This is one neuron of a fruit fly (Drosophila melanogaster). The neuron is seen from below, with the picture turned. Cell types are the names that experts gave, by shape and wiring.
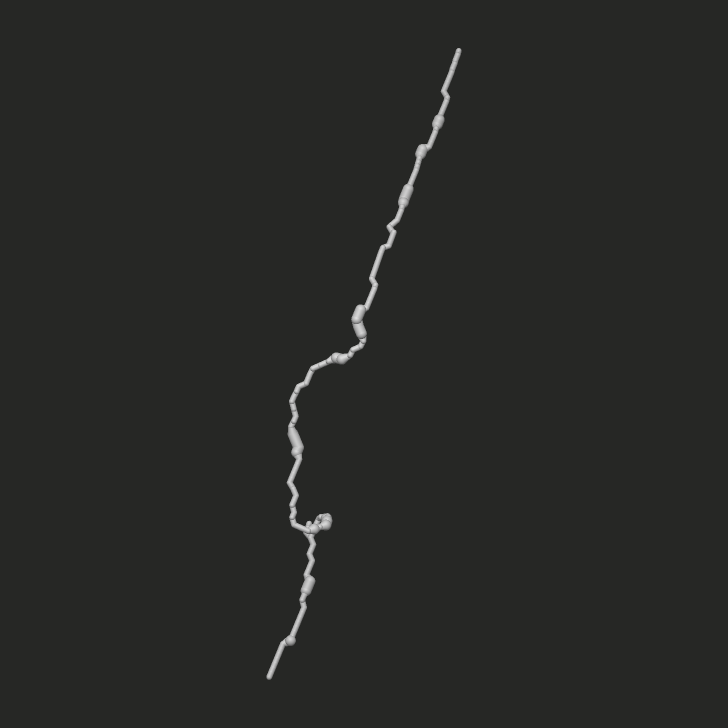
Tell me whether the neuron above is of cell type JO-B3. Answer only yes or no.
yes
